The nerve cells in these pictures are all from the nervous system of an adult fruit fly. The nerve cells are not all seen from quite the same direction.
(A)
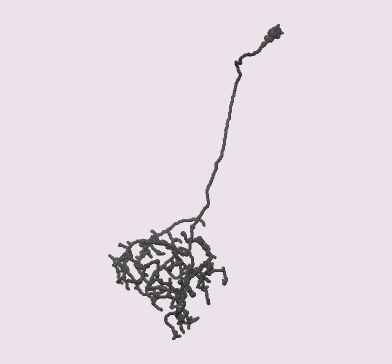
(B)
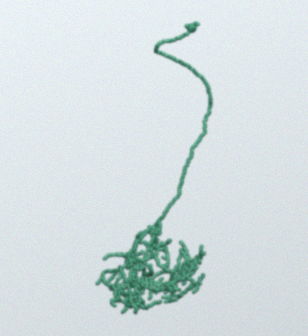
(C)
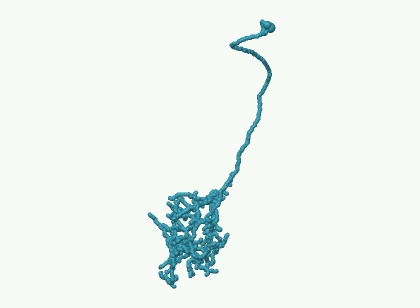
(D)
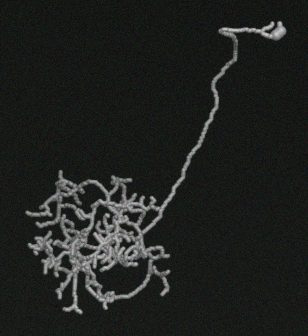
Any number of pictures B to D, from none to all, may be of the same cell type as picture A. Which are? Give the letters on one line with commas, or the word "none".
B, C, D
